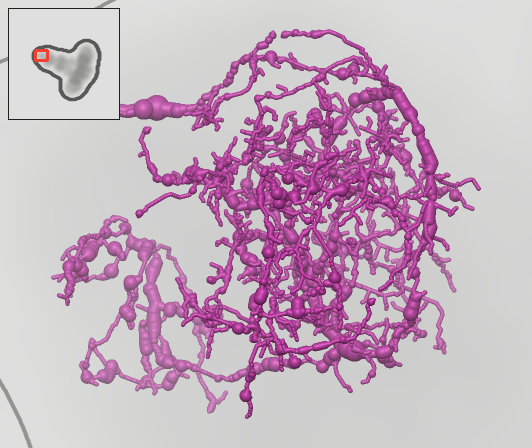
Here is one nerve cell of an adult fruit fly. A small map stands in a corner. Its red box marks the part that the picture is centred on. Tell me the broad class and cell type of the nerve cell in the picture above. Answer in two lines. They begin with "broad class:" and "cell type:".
broad class: nerve-cord intrinsic neuron
cell type: INXXX228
